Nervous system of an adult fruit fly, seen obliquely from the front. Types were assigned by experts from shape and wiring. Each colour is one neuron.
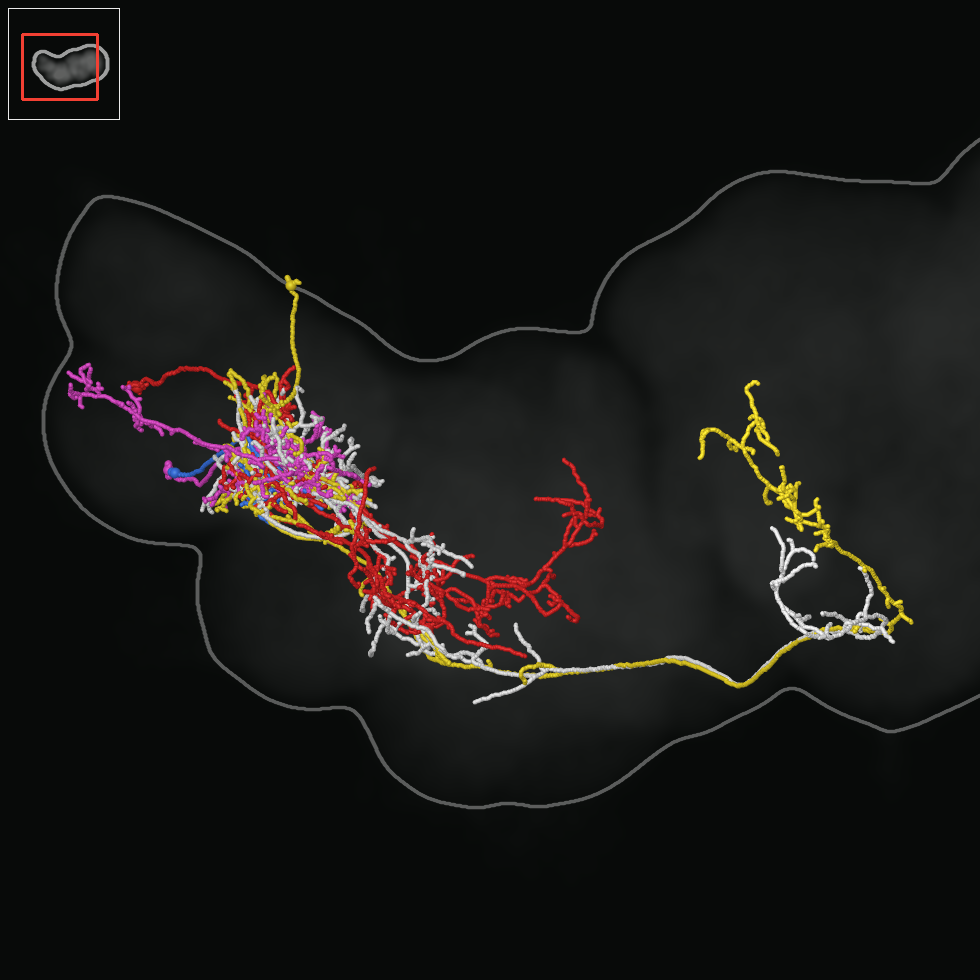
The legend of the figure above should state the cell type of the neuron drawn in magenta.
IN05B043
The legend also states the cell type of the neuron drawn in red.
IN00A008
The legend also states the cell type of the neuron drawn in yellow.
ANXXX144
